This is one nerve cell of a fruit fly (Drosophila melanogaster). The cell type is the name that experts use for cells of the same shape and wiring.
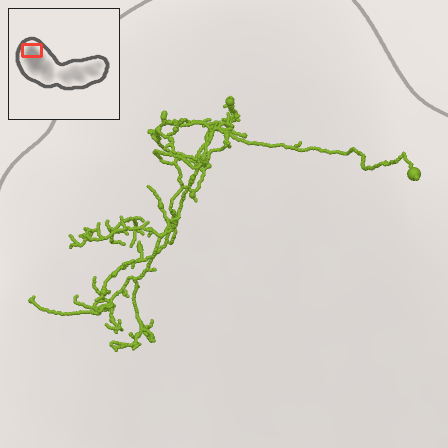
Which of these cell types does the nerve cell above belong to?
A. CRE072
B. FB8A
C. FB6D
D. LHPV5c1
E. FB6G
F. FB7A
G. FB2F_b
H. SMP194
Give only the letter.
H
